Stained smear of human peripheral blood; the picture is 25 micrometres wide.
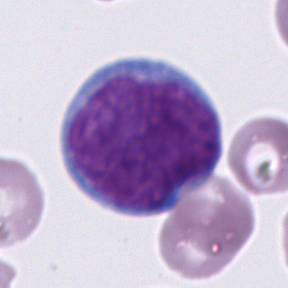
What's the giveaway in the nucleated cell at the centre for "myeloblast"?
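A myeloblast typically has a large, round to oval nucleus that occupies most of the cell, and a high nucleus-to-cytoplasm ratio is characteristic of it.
That matches here: the nucleus is roughly round and unlobed, about 12 micrometres across in a cell about 14 micrometres across, and it fills about 80% of the cell's area. So the blue cytoplasm is left as just a thin rim around it. The chromatin, for what it's worth, is fine and evenly spread, with no coarse clumps.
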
